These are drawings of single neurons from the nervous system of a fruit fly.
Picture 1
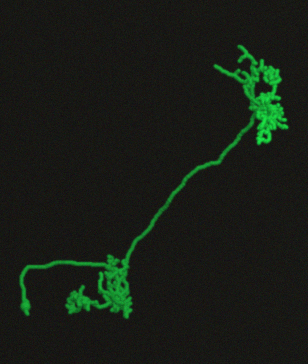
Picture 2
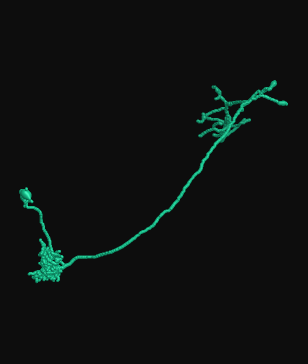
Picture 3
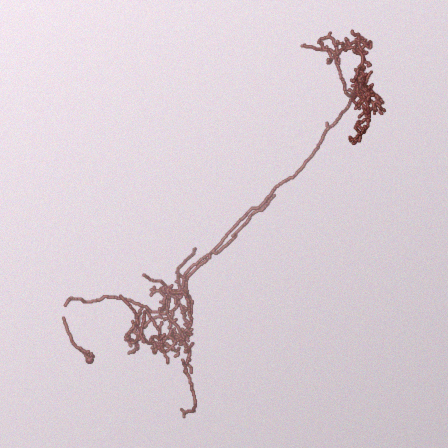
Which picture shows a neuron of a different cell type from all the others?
2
